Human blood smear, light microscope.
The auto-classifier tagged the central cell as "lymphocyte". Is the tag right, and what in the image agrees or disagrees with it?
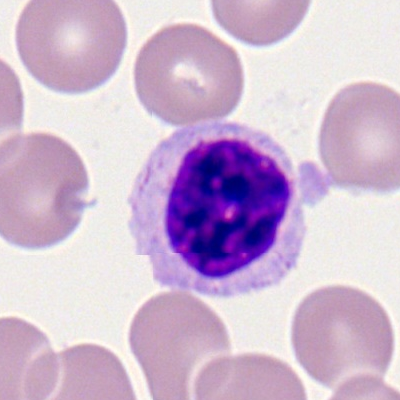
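The chromatin is dark purple and coarsely clumped into darker patches, and the cytoplasm holds no vacuoles.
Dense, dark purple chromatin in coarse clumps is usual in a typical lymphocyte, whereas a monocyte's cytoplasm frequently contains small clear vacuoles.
The name lymphocyte fits. The cytoplasm is pale lilac-blue, and the cell outline is roughly round. A small pale purple fragment lies against the right edge of the cell, beside a red cell.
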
